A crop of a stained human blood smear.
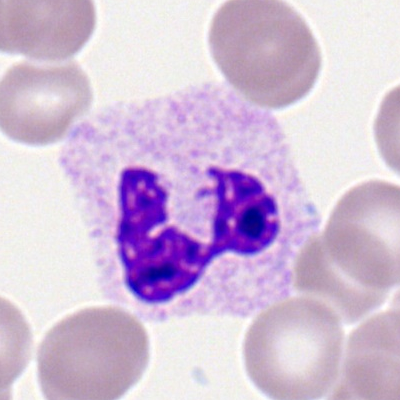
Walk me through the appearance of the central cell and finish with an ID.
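The cell has an angular, roughly square outline rather than a round one. Its chromatin is dark purple and coarsely clumped. The cytoplasm is plentiful and pale pink, with fine lilac granules scattered evenly through it. This is a segmented neutrophil.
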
